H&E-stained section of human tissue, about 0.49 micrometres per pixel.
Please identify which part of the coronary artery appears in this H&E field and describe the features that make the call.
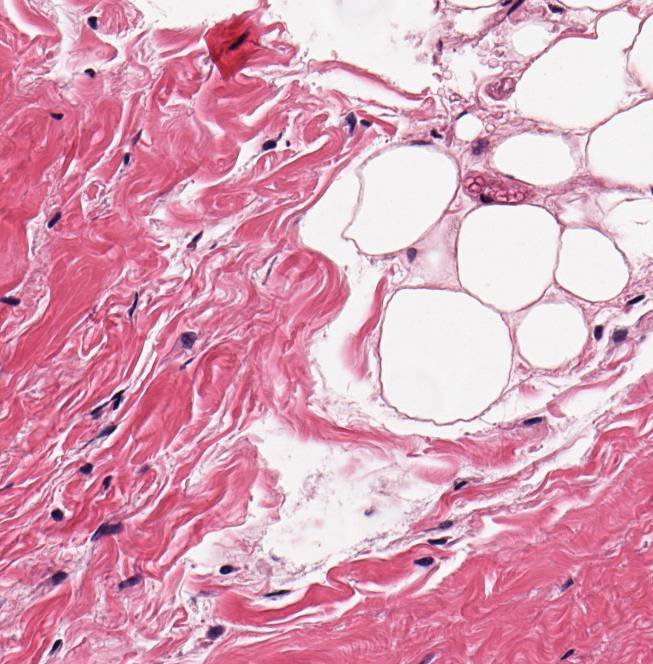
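What I'm looking at, I think, is the tunica adventitia. Dense pink collagen fills the left side and lower edge, in thick, wavy bundles running many ways, with sparse, dark, slender, spindle-shaped fibroblast nuclei between them.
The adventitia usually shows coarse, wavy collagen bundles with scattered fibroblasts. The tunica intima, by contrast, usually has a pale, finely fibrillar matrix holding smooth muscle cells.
Up at the right there's a cluster of fat cells, and a small thin-walled vessel with red blood cells sits among them.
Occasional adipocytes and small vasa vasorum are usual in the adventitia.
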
